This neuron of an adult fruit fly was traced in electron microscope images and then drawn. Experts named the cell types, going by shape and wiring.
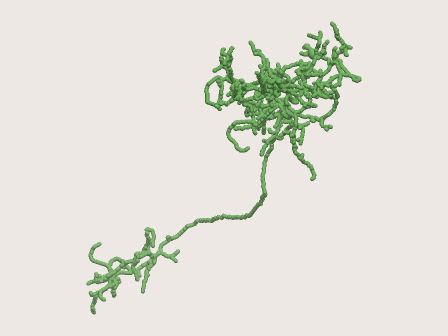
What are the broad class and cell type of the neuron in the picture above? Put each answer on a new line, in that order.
central-brain intrinsic neuron
SIP019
